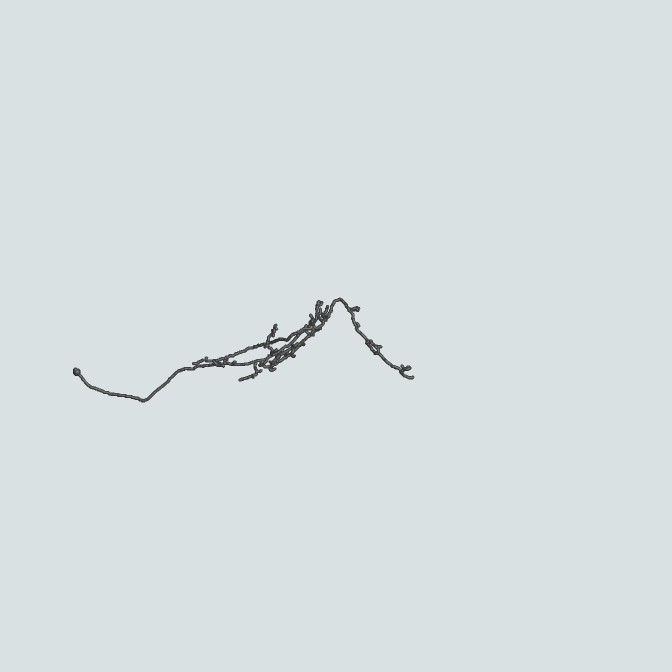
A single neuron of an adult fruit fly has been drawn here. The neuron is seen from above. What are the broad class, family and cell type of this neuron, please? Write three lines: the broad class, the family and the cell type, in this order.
central-brain intrinsic neuron
hemilineage SLPpl1
SMP221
